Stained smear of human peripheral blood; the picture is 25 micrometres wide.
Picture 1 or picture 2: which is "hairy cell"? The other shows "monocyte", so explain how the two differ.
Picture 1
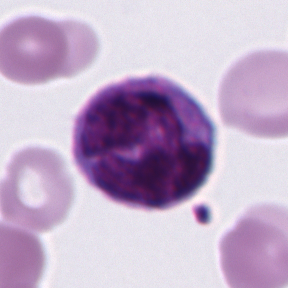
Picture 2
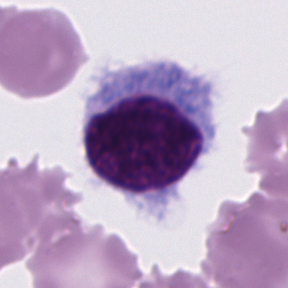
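Monocyte in picture 1; hairy cell in picture 2. Surface: picture 1, no projections; picture 2, border ragged and frayed, fine hair-like projections sticking out from the cytoplasm, plainest along the top and bottom edges.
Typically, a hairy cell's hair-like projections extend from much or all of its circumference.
Size: picture 1 about 12 micrometres across; picture 2 about 14 by 12 micrometres. Picture 1 otherwise: pale irregular cleft running roughly horizontally across the middle, no clear vacuoles, small dark purple dot just outside the lower right edge. Picture 2 nucleus: rounded oval, no deep indentation or lobes, about 10 by 9 micrometres, filling about 60% of the cell's area, lying toward the lower left. Picture 2 also: no distinct nucleolus, no distinct cytoplasmic granules.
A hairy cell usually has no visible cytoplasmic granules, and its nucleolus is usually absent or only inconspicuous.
Surroundings of picture 2: red cells with spiky crenated edges, kept apart from the cell by a pale gap.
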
